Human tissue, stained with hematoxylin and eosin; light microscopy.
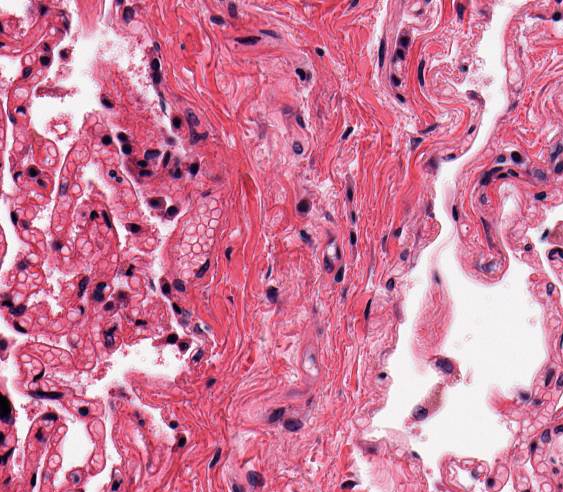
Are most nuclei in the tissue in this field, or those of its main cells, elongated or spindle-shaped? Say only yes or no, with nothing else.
Yes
